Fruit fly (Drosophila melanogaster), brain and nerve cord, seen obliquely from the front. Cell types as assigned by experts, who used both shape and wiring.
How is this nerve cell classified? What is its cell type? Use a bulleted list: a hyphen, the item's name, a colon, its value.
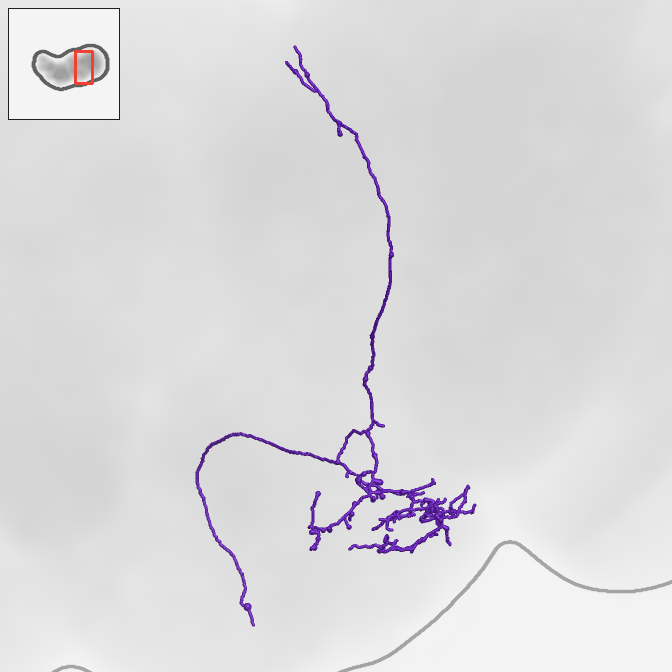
- cell type: PRW005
